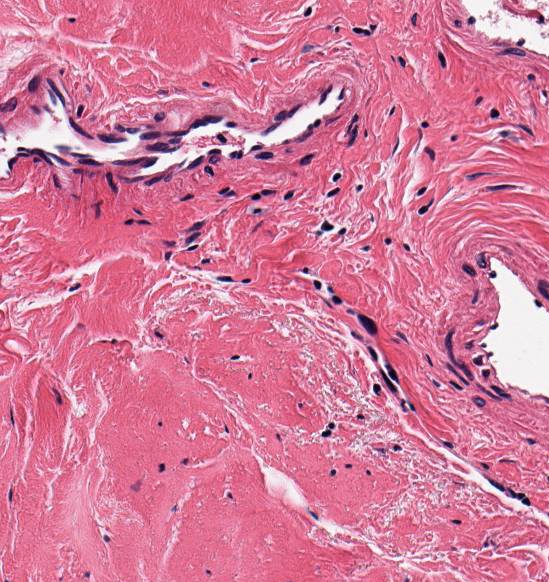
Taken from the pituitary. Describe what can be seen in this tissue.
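Dense pink-staining collagen bundles make up nearly the whole field. Nuclei are sparse, small, dark and spindle-shaped. Across the upper half, the bundles follow wavy lines. In the lower centre lies a paler area of stroma, loosely textured and finely fragmented.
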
